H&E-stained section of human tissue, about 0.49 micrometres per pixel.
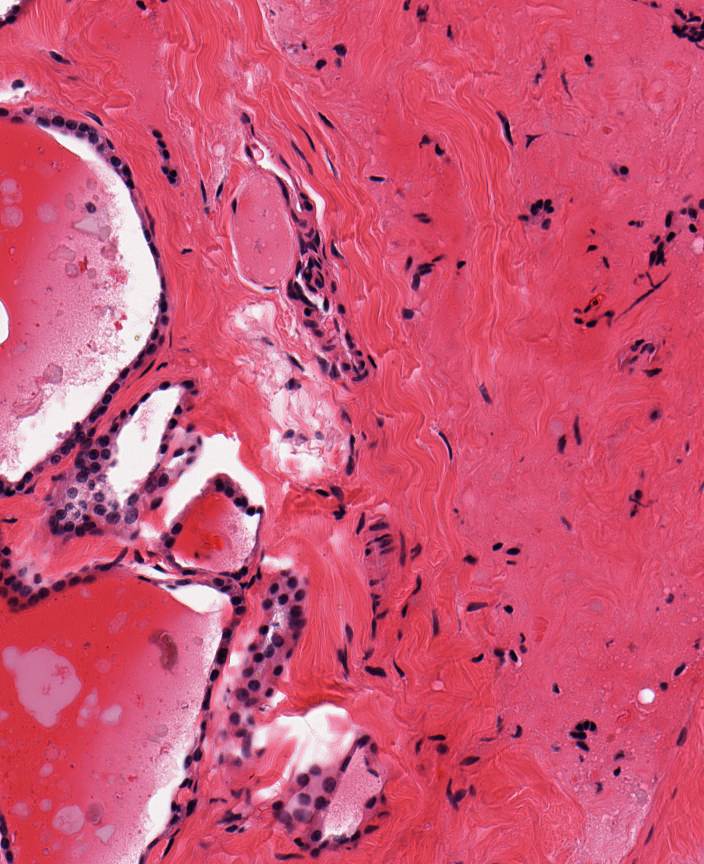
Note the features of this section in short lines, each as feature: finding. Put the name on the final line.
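Layout: dilated duct-like spaces in the left third; dense stroma in the right two-thirds
Lining: thin layer of small cuboidal cells with dark round nuclei
Collagen: wavy strands beside the ducts
Space: small, oval, thin-walled, with pale pink contents, near the top centre
Name: thyroid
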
